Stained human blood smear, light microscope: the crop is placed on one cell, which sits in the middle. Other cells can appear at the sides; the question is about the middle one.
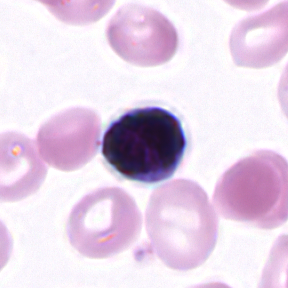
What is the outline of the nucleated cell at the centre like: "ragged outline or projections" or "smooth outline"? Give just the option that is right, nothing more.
Smooth outline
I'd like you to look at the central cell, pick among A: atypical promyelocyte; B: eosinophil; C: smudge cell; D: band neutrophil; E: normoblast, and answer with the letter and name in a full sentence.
Option E is correct; the cell in the middle is a normoblast.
